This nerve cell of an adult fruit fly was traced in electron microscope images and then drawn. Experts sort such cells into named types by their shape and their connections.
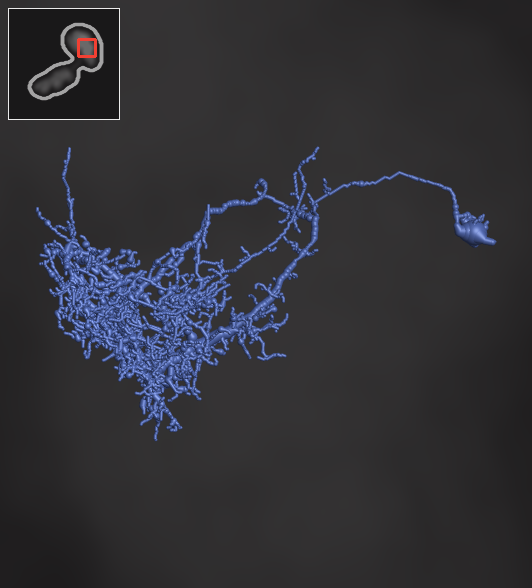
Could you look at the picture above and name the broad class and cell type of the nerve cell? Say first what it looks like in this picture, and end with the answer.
More than a hundred branch ends can be seen. As drawn here it is wider than it is tall. This is a central-brain intrinsic neuron. Its cell type is WED075.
